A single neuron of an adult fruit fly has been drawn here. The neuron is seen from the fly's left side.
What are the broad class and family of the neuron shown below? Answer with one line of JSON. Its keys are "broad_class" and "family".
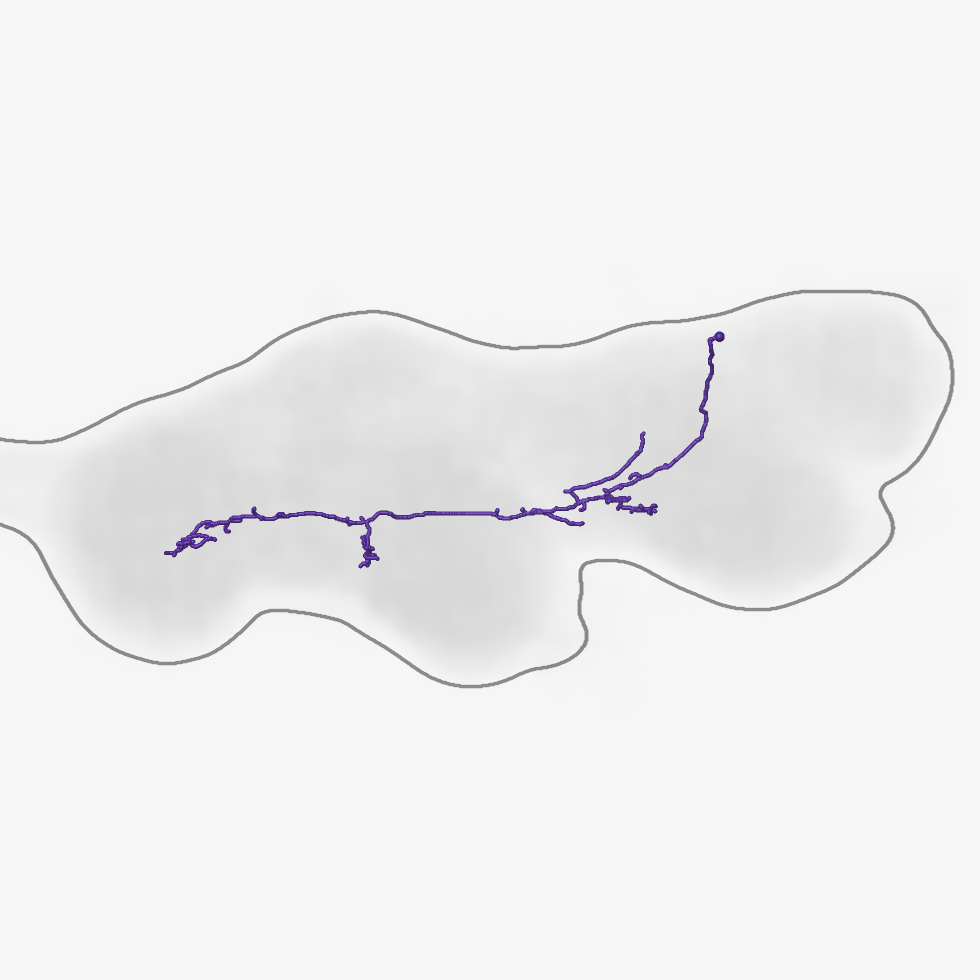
{"broad_class": "nerve-cord intrinsic neuron", "family": "hemilineage 09A"}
